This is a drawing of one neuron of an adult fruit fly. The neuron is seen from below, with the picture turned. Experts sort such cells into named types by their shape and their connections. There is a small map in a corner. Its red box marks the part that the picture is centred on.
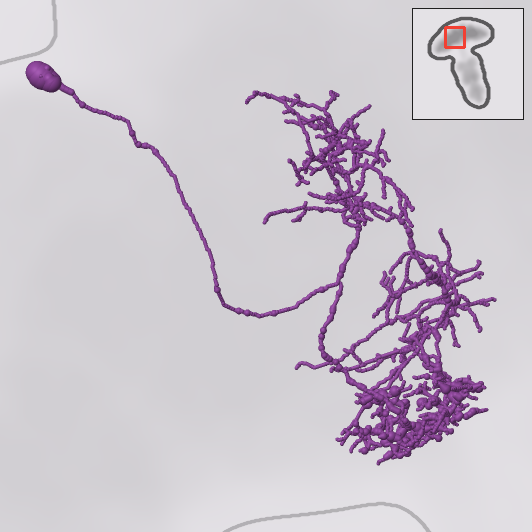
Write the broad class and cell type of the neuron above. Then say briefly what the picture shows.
Its broad class is central-brain intrinsic neuron. Its cell type is PS046. It lies in the brain. Its cell body lies at the upper left of the picture.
